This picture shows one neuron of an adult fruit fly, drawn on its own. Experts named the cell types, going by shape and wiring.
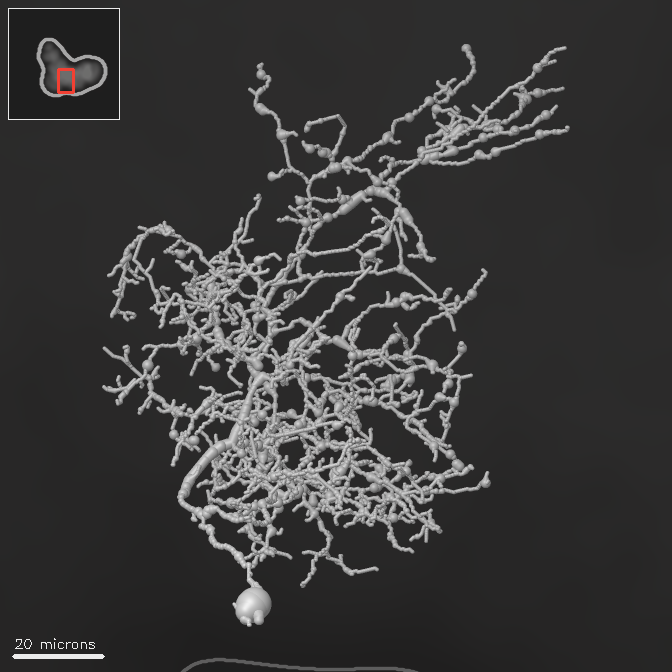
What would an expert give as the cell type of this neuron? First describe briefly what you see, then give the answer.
The cell body can be seen at the bottom of the picture. By the scale bar it is about 130 microns tall in this view. More than a hundred branch ends can be seen. Its broad class is central-brain intrinsic neuron. It is of cell type AVLP566.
